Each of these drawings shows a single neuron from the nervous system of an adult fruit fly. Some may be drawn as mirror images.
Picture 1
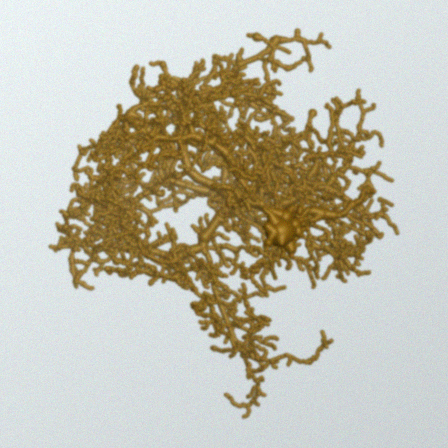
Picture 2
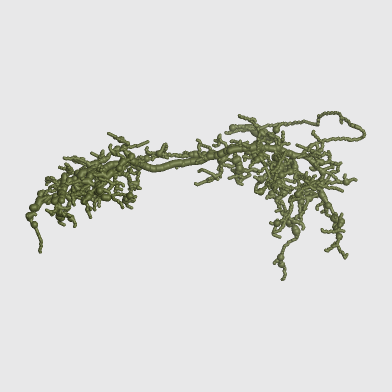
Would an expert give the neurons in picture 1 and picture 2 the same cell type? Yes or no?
no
